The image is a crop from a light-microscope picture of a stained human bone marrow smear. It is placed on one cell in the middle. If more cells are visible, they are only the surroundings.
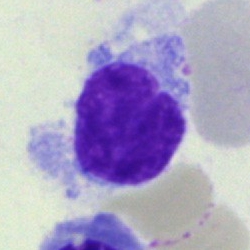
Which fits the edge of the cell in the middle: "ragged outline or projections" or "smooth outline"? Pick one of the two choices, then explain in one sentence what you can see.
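Ragged outline or projections. The cell outline is irregular, with a ragged, frayed edge to the cytoplasm.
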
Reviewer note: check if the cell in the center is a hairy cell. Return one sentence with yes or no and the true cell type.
Yes, the cell at the midpoint of the crop is a hairy cell.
